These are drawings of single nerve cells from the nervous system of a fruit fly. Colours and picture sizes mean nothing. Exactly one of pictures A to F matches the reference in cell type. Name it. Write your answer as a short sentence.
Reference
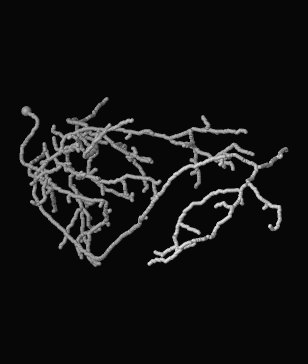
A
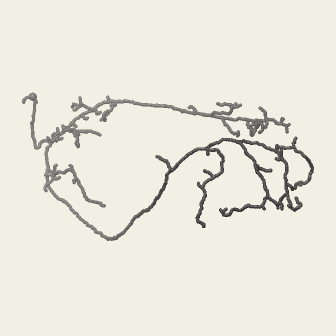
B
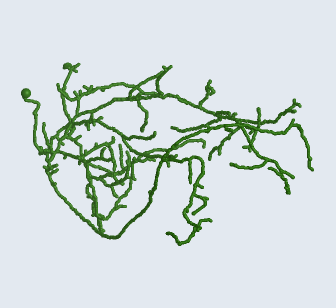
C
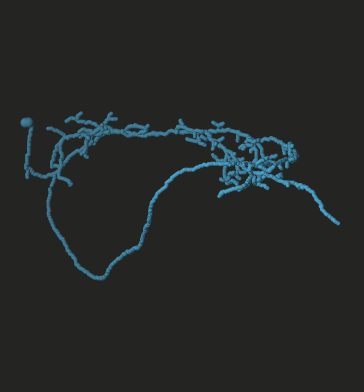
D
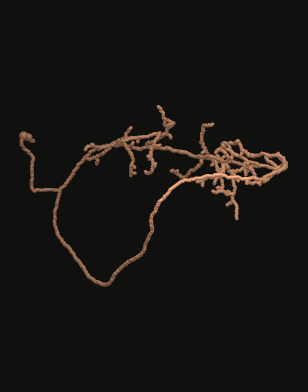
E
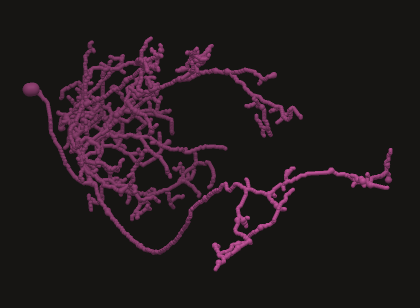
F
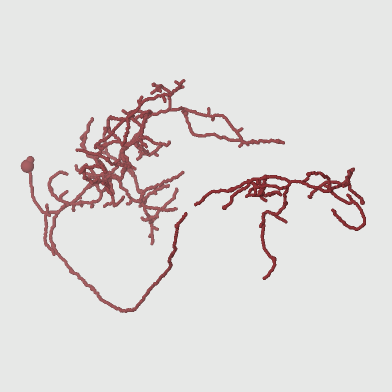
The nerve cell in picture B is of the same cell type.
